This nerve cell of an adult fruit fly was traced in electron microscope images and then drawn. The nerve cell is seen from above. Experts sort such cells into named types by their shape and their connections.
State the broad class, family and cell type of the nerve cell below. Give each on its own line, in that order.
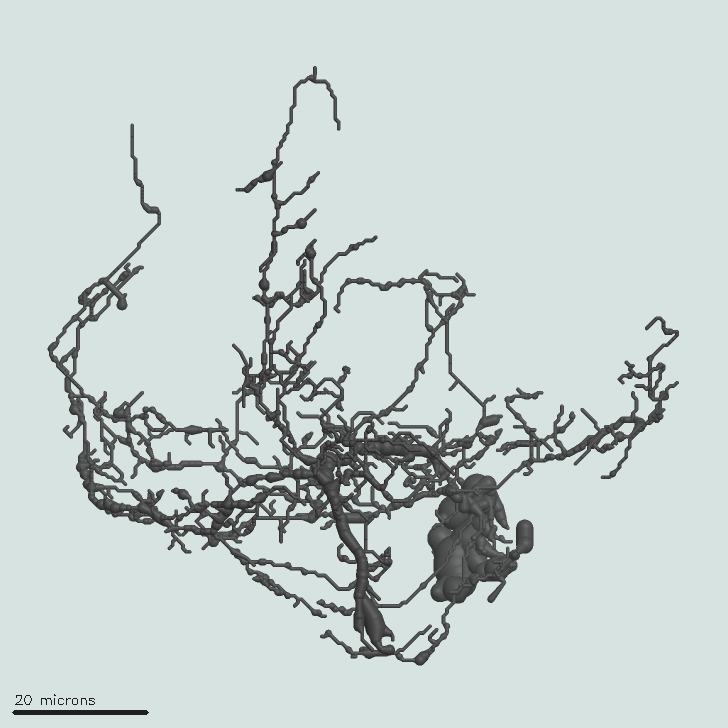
motor neuron of the nerve cord
MNad
MNad50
